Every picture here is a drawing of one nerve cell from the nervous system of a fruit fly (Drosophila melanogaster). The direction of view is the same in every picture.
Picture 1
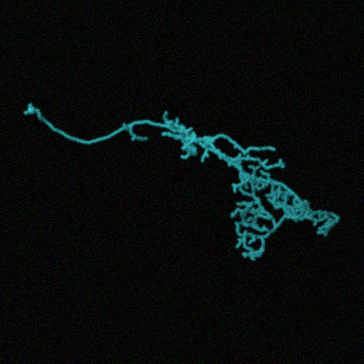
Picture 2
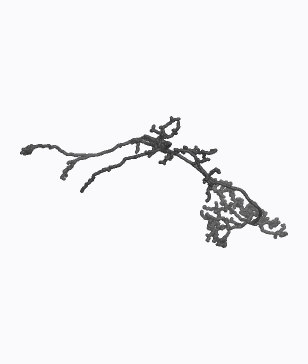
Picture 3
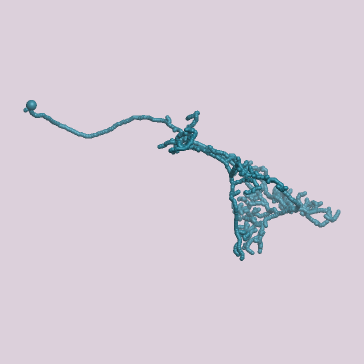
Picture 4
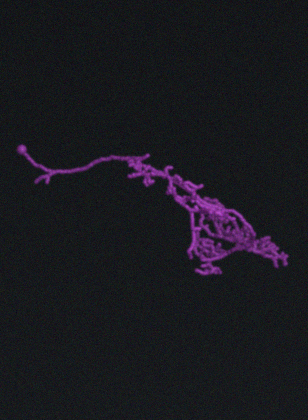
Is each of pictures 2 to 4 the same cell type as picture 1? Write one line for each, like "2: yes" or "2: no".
2: yes
3: no
4: no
